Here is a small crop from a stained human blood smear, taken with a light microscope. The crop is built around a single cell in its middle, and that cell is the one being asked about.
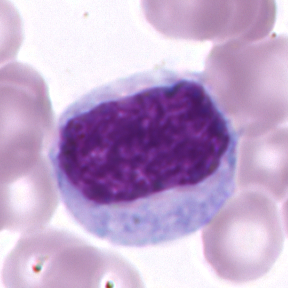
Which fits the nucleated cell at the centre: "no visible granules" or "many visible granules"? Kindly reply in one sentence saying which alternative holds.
Its cytoplasm is free of any visible granules.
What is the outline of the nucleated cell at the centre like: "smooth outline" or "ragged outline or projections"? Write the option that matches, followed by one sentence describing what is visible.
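Smooth outline. The cell outline is round and smooth.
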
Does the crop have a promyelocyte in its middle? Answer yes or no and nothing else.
yes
